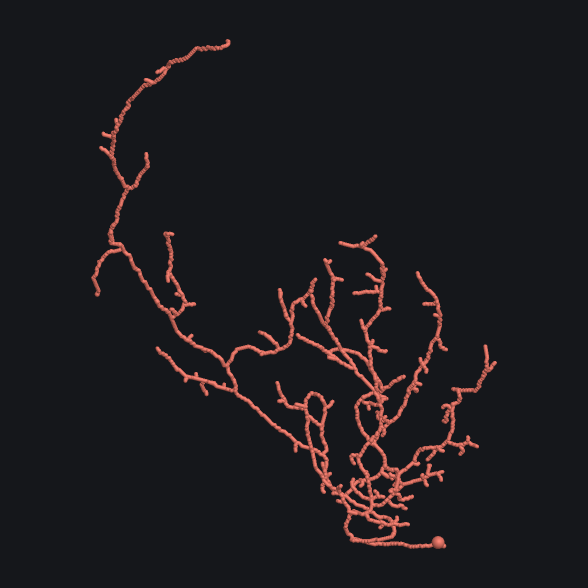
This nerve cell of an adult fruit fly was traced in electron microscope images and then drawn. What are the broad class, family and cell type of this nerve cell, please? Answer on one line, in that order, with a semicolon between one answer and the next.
optic-lobe intrinsic neuron; Cm; Cm27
